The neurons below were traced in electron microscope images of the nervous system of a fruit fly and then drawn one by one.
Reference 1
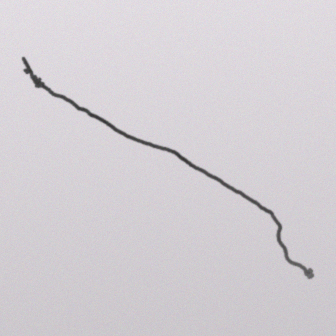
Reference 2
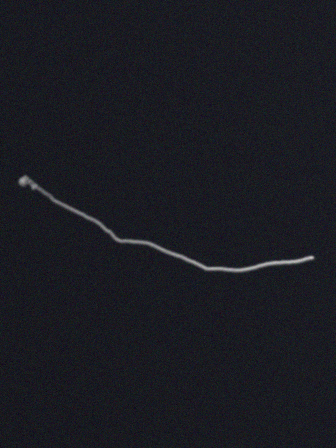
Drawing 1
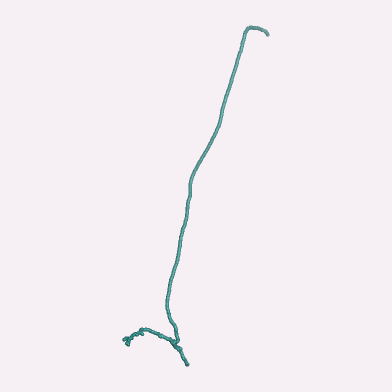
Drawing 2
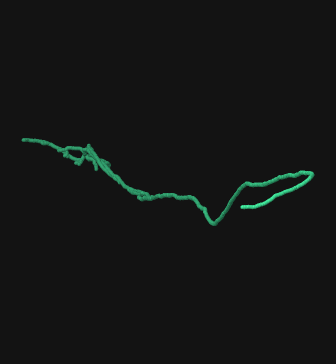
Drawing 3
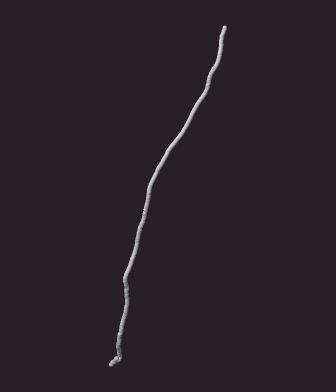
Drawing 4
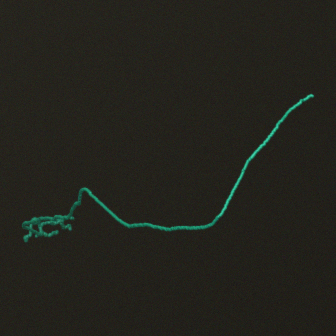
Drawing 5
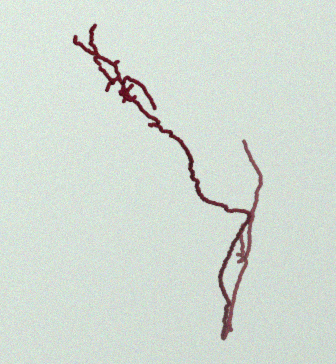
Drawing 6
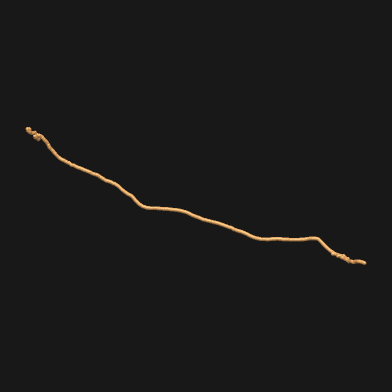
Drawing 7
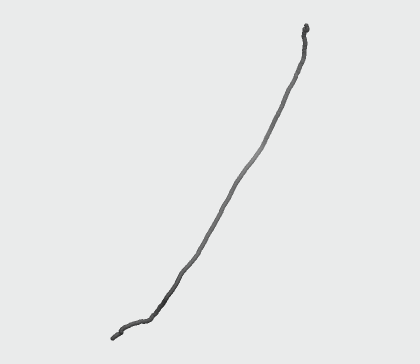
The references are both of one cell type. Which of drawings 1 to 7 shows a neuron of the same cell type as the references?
3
